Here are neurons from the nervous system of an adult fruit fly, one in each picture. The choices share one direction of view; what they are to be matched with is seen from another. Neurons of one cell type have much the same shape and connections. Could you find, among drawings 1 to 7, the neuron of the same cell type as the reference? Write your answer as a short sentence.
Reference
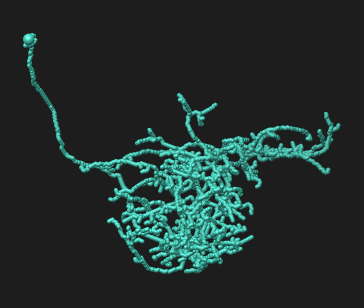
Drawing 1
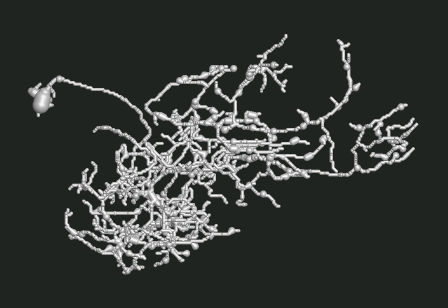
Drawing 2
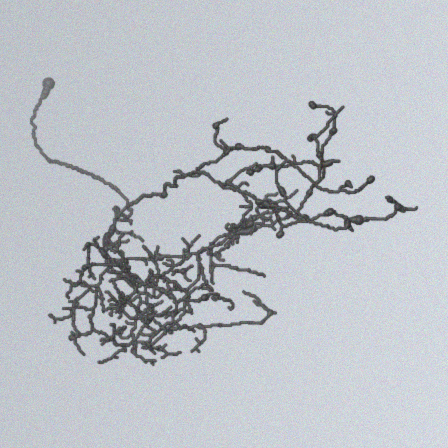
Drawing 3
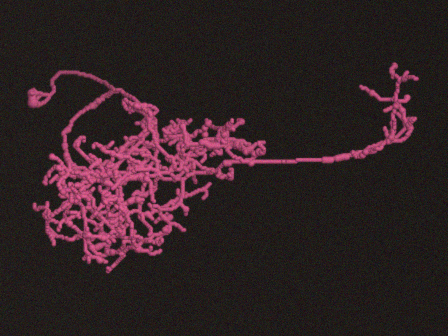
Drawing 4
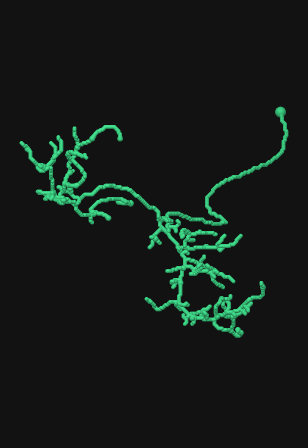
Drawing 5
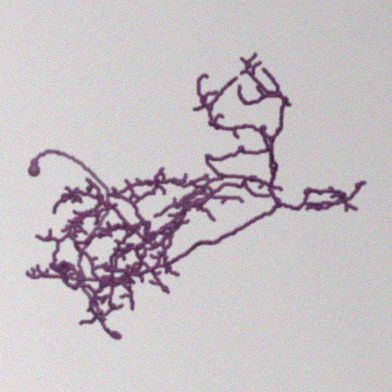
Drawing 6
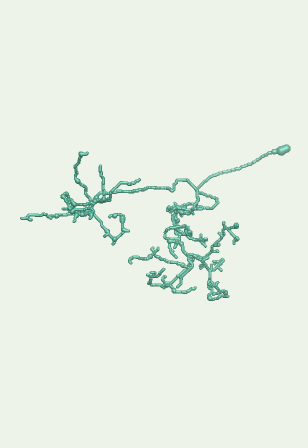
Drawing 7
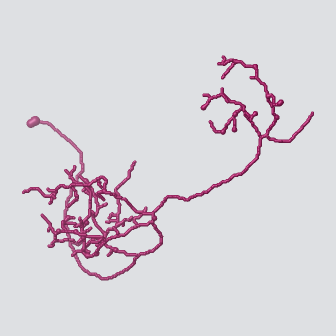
Drawing 1 is of the same cell type.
